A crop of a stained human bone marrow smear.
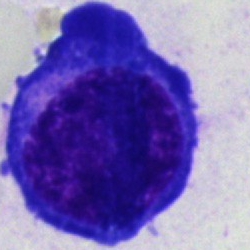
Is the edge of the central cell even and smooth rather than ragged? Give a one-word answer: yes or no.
No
